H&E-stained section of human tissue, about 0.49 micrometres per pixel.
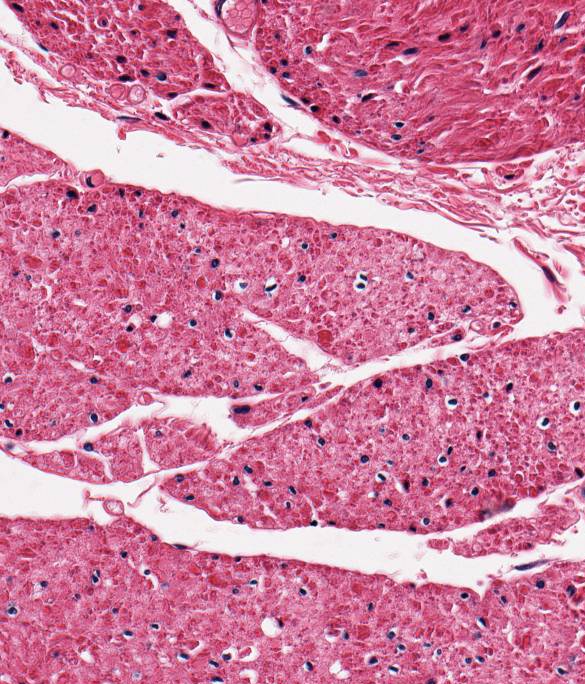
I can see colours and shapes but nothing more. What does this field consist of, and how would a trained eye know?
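Answer: smooth muscle. Its bundles lie in different planes: most cut across as a mosaic of small rounded pink profiles, the upper right one more lengthwise, with elongated nuclei.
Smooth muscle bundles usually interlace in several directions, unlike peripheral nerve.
Cross-cut nuclei are small, round and dark, many within a clear halo.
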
